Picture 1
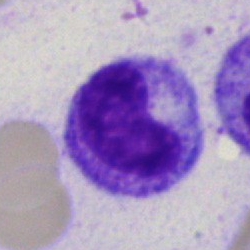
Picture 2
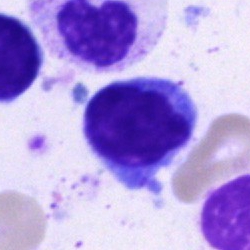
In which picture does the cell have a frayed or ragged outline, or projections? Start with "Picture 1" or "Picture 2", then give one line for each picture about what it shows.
Picture 2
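Picture 1: The cell outline is round and smooth.
Picture 2: A small blunt projection of blue cytoplasm sticks out from the bottom of the cell.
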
